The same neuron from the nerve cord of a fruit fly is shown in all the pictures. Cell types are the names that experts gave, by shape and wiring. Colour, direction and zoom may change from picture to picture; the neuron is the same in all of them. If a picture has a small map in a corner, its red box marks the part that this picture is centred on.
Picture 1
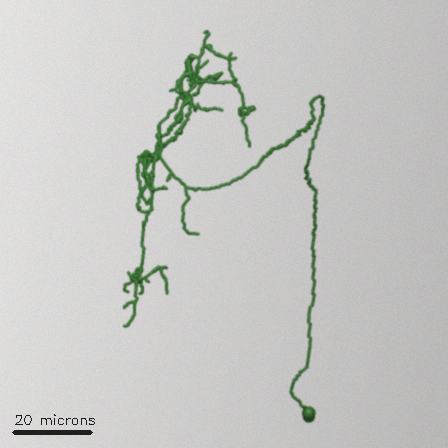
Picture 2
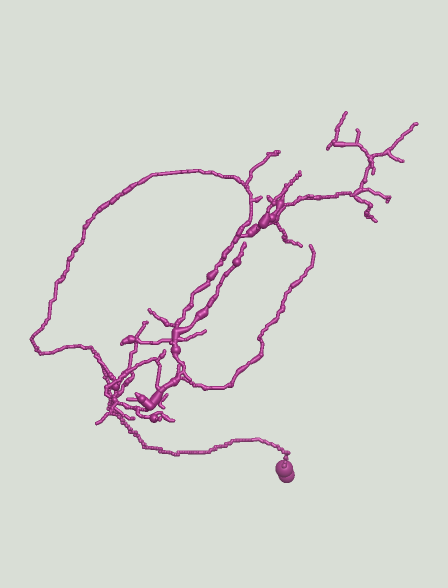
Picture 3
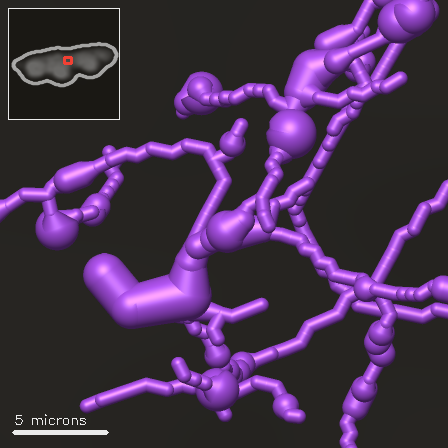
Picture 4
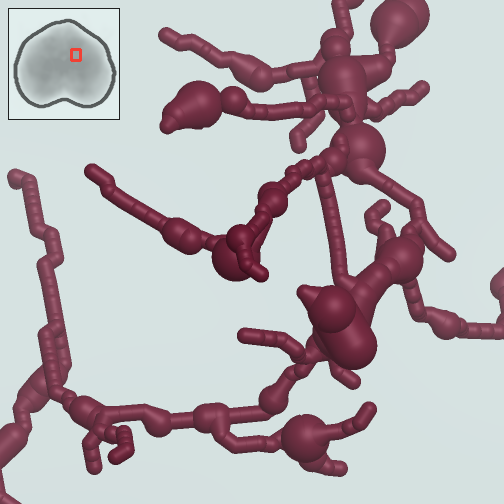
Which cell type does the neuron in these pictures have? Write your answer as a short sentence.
The cell type is IN02A058.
